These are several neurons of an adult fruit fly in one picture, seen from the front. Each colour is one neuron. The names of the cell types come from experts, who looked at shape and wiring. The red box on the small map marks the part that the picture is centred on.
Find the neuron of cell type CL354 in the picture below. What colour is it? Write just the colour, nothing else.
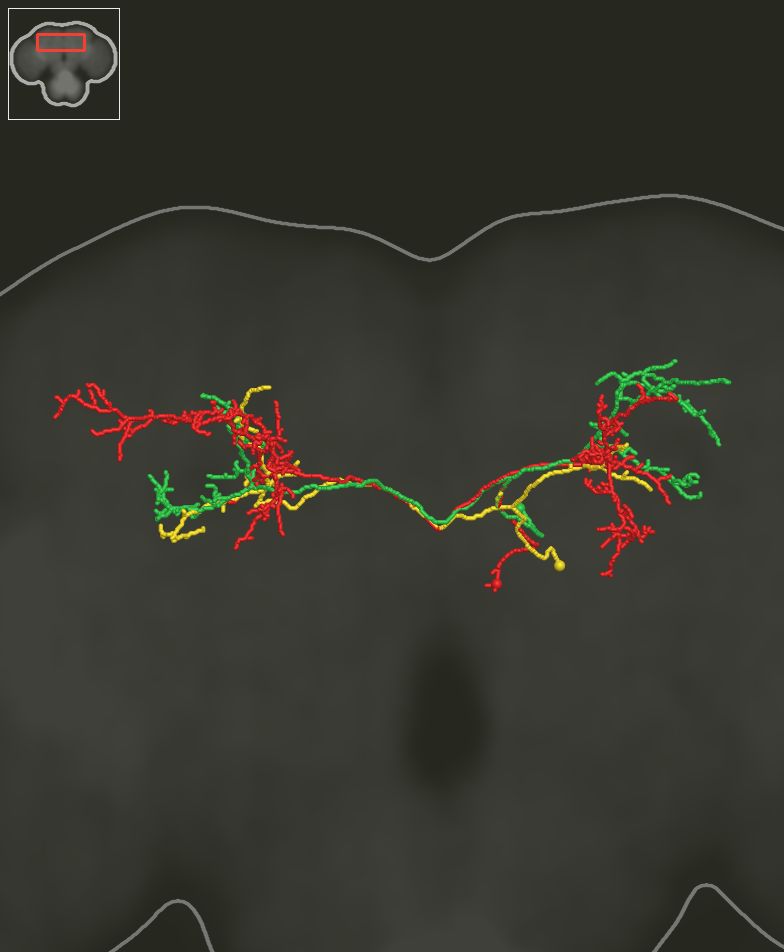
red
